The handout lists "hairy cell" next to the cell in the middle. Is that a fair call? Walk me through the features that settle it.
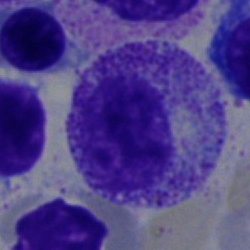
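No, this one's a myelocyte rather than a hairy cell. The big thing is the granules: many purple granules fill the cytoplasm and even lie over the nucleus.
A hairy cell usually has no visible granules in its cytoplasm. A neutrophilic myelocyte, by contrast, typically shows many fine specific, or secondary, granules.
So the granules count for myelocyte and against hairy cell. The outline is round and smooth, too.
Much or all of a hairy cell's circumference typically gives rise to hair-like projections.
That smooth edge is another point against hairy cell. Otherwise, the chromatin is finely textured rather than coarsely clumped, and there's a paler, less granular patch of cytoplasm to the right of the nucleus.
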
